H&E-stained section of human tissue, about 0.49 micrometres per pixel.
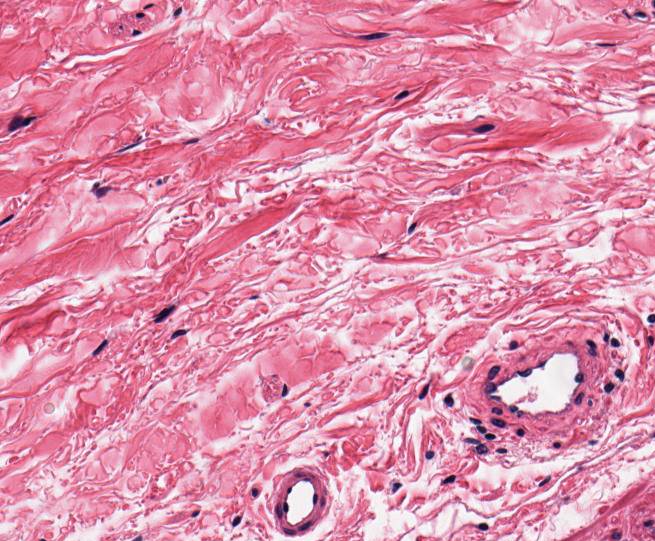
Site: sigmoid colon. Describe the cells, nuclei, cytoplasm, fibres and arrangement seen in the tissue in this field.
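Dense connective tissue made of pink collagen bundles fills the entire field. Most of the bundles run obliquely across it. Cells are sparse, and dark, elongated fibroblast nuclei lie scattered between the bundles. In the lower right, a small vessel has a wall of several cell layers surrounding an empty lumen.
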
